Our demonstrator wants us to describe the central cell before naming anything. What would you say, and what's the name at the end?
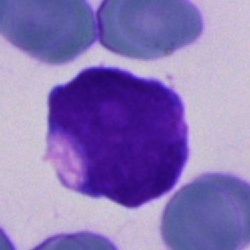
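Nucleus fills most of the cell; stains deep, dense purple. Pale pinkish area at lower left edge of cell. Elsewhere, little cytoplasm visible around nucleus. Cell: blast.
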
